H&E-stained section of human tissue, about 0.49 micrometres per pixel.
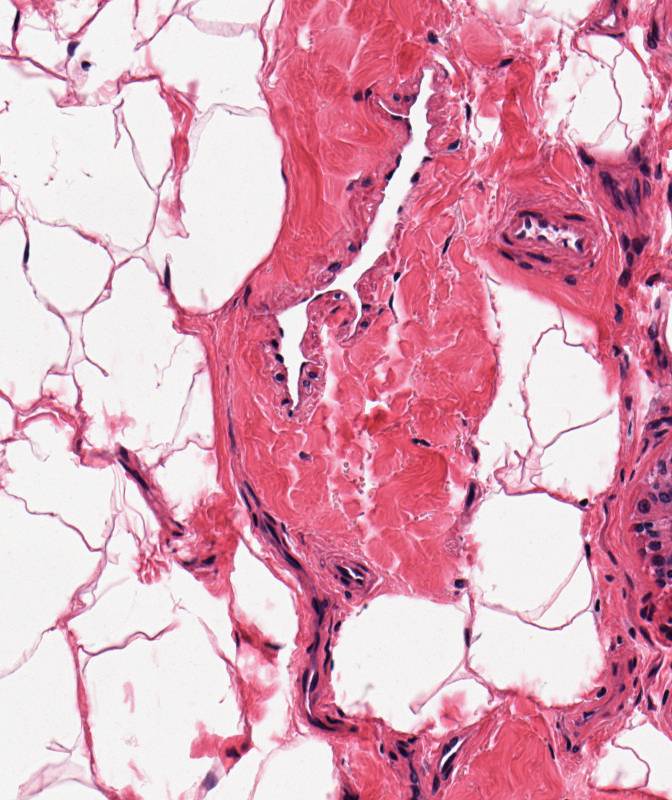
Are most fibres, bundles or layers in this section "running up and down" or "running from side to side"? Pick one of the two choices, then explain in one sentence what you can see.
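Running up and down. A broad band of dense pink collagen runs from top to bottom through the middle of the field.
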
